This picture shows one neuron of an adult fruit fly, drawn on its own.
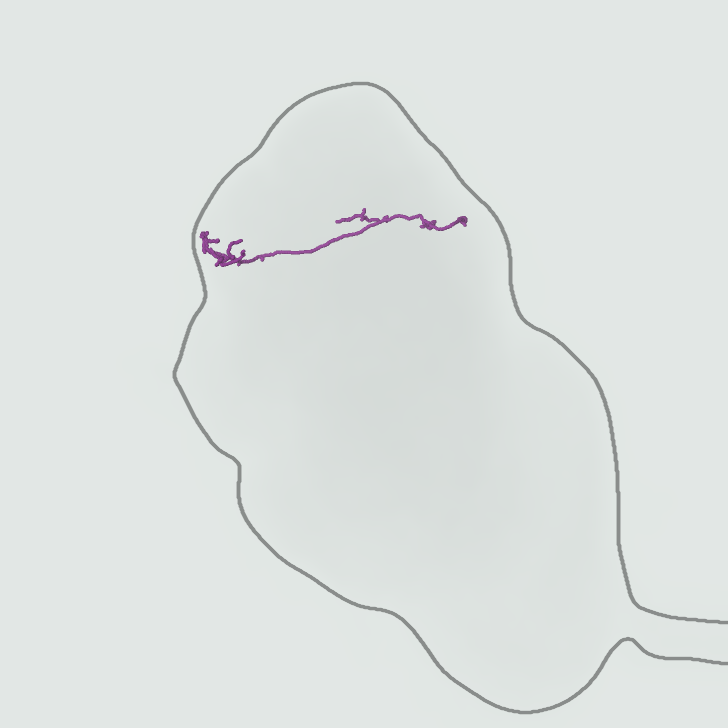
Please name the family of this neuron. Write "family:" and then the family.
family: class Kenyon Cell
